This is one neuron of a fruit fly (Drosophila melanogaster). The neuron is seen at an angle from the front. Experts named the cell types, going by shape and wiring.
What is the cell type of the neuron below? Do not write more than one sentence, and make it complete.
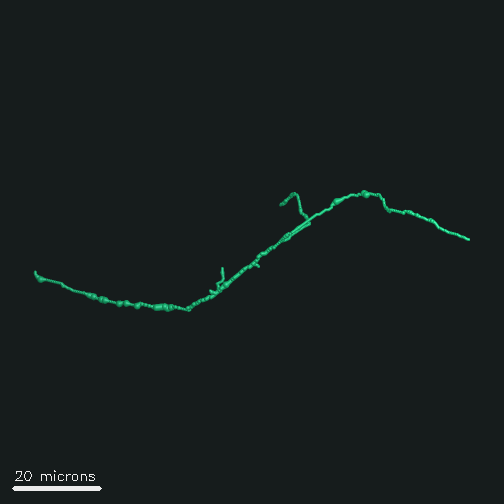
The cell type of this neuron is LgLG7.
